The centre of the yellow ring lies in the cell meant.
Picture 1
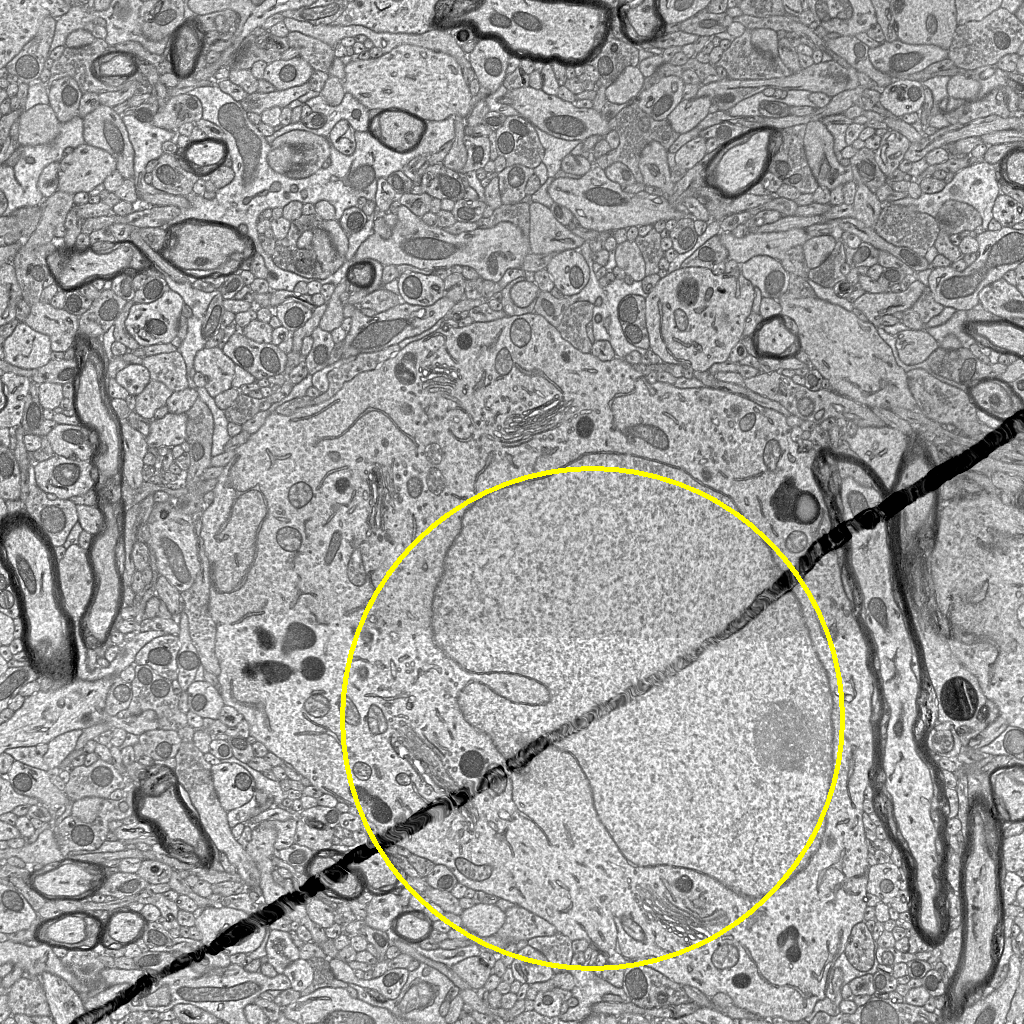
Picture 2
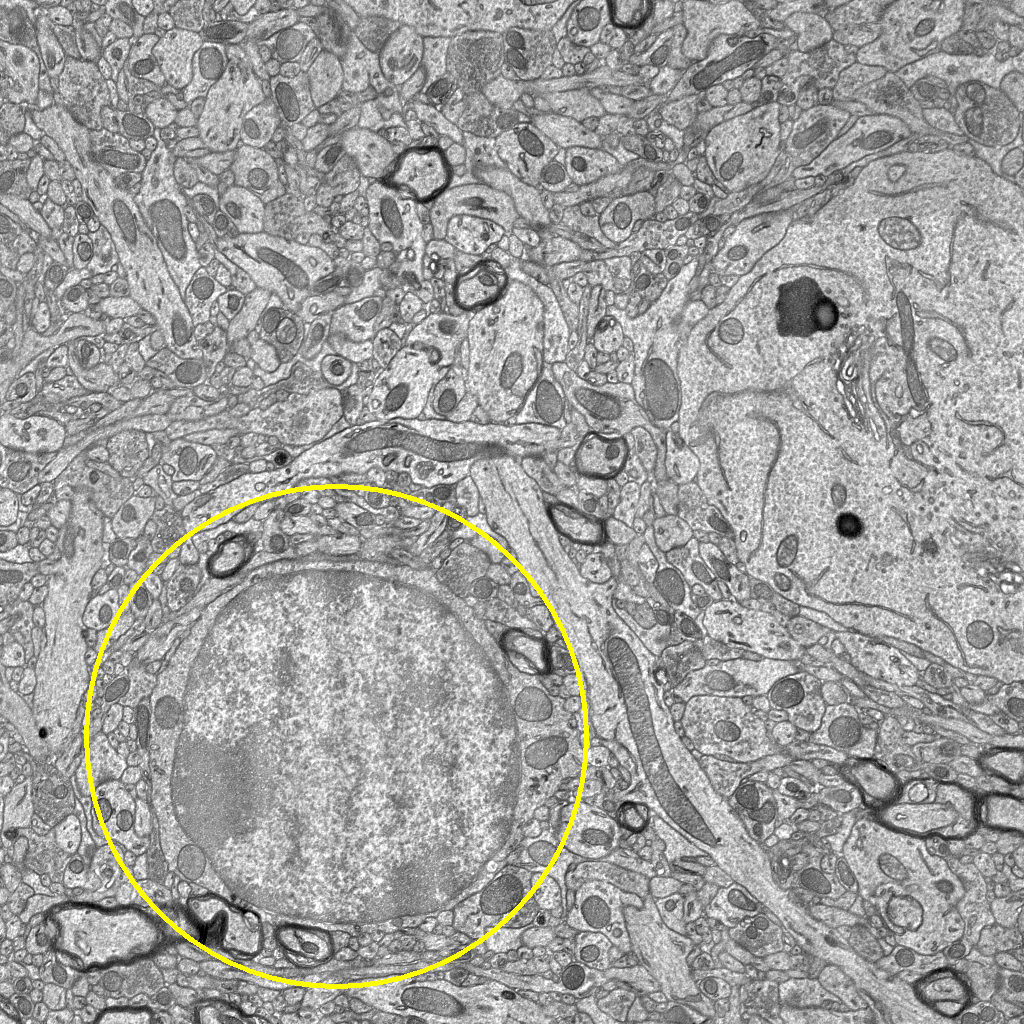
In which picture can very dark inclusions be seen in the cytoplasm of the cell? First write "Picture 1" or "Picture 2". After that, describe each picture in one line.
Picture 1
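What picture 1 shows: A round dark body lies in the cytoplasm just left of the nucleus.
What picture 2 shows: The cytoplasm contains no dark dense bodies.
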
